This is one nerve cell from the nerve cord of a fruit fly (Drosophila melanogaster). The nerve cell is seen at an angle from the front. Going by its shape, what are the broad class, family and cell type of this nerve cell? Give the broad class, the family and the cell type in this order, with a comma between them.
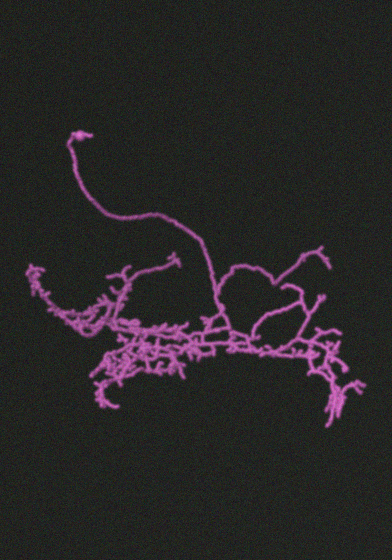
nerve-cord intrinsic neuron, hemilineage 23B, IN23B072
